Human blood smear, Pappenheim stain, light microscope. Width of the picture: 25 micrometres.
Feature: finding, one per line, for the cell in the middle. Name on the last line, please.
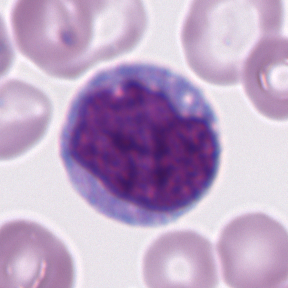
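Surface: look around the edge, and you'll find no projections standing out
Nucleus: an irregular, folded outline with a notch at its top
Nucleoli: none to be seen, however closely you look
Cytoplasm: a small clear spot just beside the upper right edge of the nucleus
Cell: a monocyte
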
